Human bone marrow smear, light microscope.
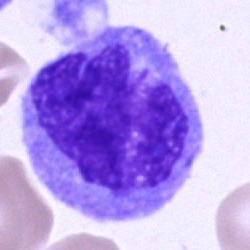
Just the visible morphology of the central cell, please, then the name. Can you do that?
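Start with the outline: it is smoothly rounded, perhaps slightly oval. Now look at the nucleus, which is irregular, with folds and clefts along its upper part. The rim of cytoplasm is widest below the nucleus, and its colour is a pale greyish blue. This cell is a monocyte.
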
